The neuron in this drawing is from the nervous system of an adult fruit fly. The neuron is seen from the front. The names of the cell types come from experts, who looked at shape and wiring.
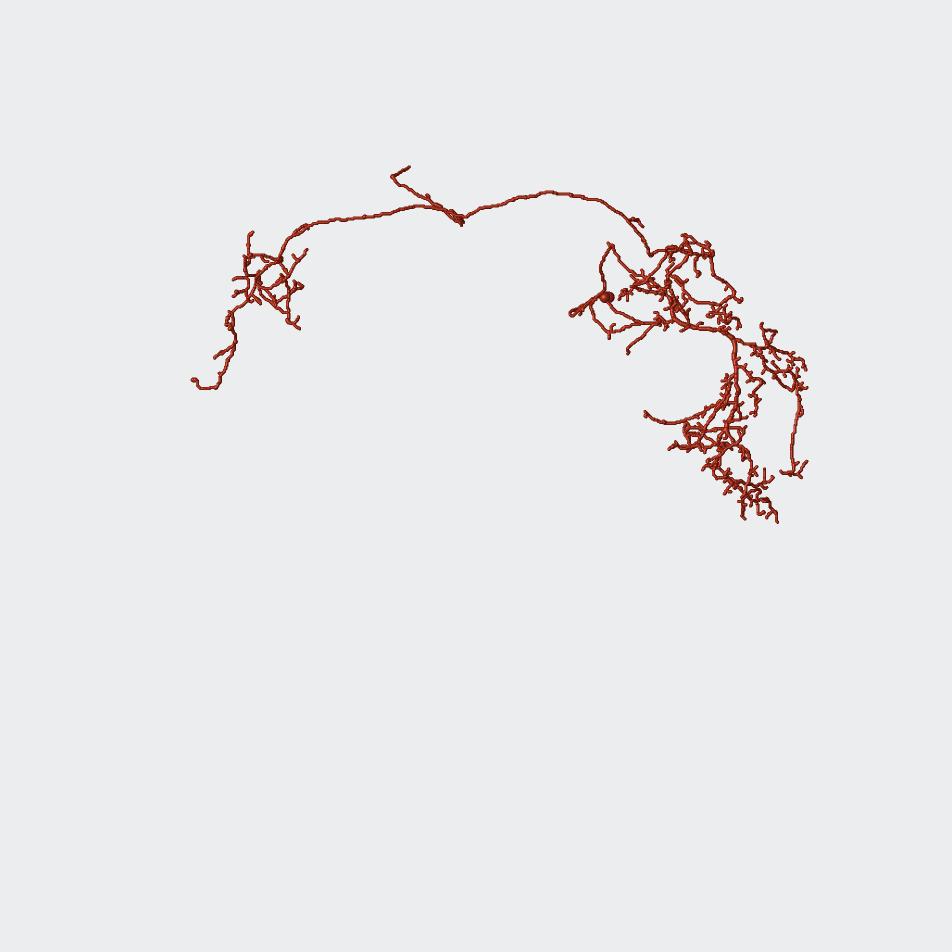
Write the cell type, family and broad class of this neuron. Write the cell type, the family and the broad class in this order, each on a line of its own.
pC1_12a
hemilineage DM4_dorsal
central-brain intrinsic neuron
